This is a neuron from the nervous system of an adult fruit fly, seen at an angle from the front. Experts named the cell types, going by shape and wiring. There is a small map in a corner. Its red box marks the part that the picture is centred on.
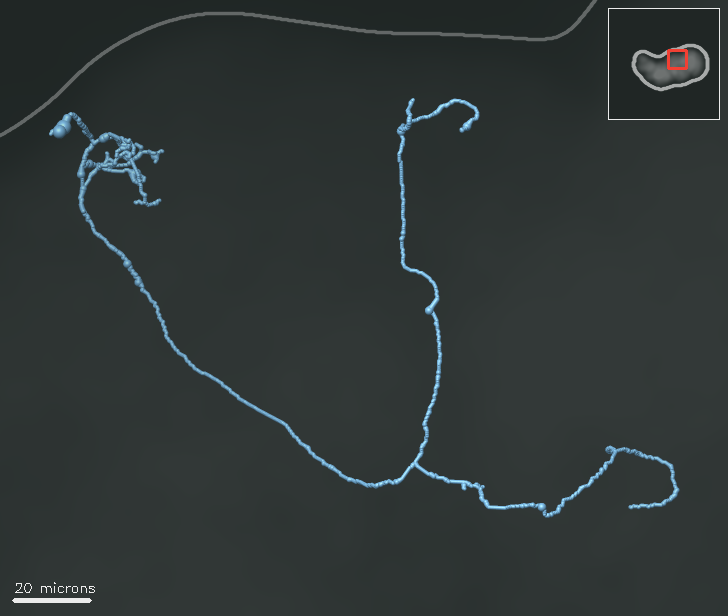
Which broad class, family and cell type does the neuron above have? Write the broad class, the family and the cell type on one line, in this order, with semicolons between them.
central-brain intrinsic neuron; class Kenyon Cell; KCab-s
